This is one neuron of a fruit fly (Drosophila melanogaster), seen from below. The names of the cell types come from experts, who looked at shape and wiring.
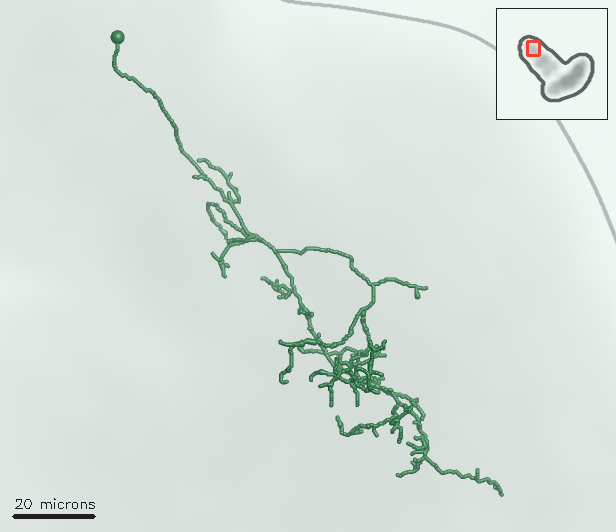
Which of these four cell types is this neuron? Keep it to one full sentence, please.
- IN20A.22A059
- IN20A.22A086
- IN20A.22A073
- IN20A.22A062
Cell type IN20A.22A086 is what this neuron is.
